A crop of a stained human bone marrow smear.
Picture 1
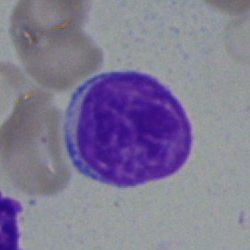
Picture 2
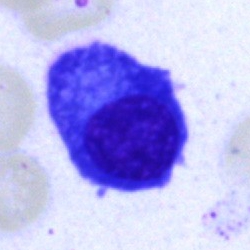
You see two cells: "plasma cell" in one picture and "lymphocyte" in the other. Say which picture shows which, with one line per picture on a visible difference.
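In picture 1 we see a lymphocyte: The cytoplasm is scant, forming only a thin rim.
In picture 2 we see a plasma cell: The cytoplasm is abundant, filling most of the upper-left part of the cell.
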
